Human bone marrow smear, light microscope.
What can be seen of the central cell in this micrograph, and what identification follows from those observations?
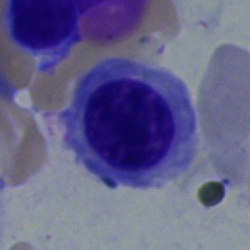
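The cell is roughly round, its edge slightly irregular and bumpy. The nucleus fills most of the cell, with a moderate rim of cytoplasm all around. Chromatin is dark purple and dense, with small paler spots scattered through. No cytoplasmic granules are visible. This is an erythroblast.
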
